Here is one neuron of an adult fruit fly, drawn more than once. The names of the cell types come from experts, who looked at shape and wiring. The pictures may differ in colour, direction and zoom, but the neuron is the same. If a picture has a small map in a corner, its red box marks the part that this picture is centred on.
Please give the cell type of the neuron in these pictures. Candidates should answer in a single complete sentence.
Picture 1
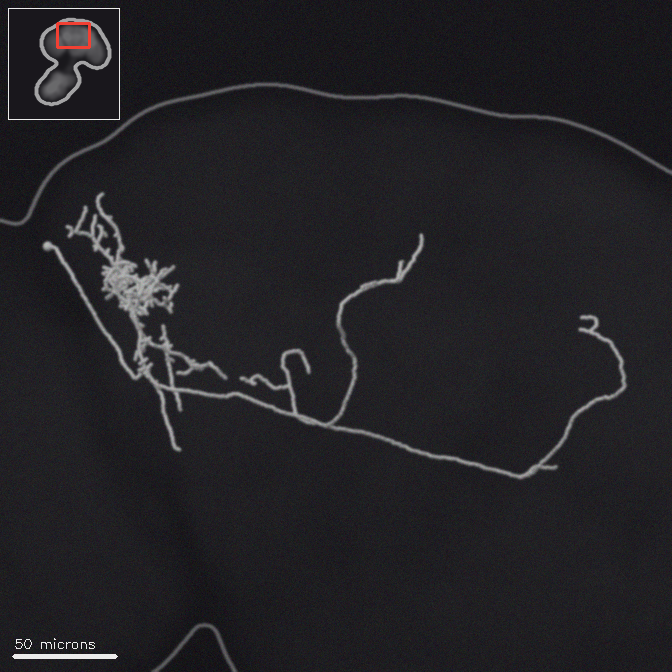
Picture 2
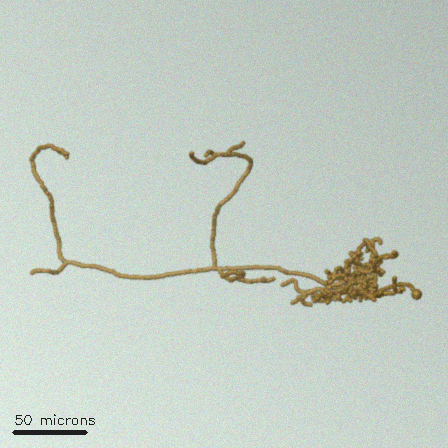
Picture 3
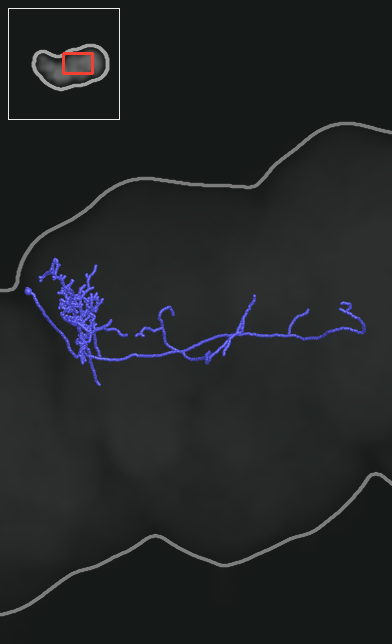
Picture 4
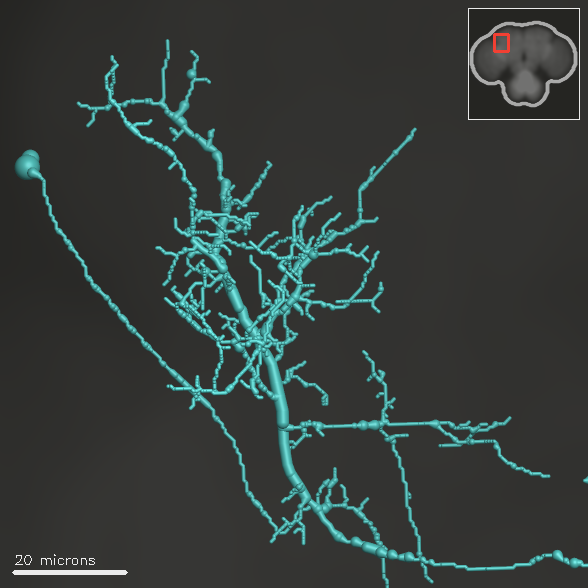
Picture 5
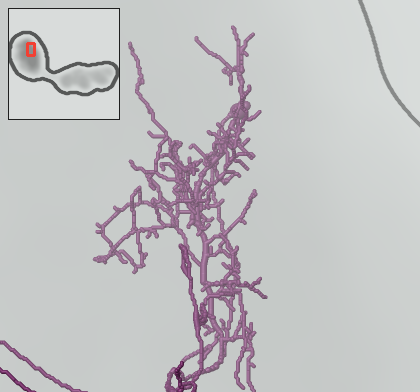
Classified by cell type, this neuron is LHPV3a1.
